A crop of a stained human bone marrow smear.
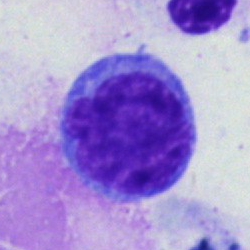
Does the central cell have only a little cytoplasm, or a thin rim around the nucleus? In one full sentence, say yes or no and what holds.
Yes, what cytoplasm the cell has forms just a thin rim.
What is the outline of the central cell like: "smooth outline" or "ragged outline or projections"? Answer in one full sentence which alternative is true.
This cell's outline is not rough but smooth.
